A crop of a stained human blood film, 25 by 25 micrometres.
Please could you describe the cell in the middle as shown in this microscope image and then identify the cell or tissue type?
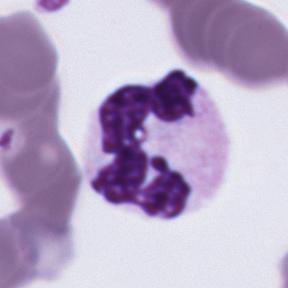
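Its outline is roughly round and smooth. The nucleus runs as a curved chain of several lumpy lobes. Only fine, faint granules sit in the cytoplasm, and there are no vacuoles in it. So that one's a segmented neutrophil.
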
